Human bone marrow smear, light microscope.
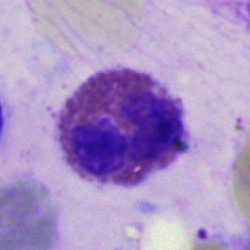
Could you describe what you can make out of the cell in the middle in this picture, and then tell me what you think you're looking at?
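A roughly round outline encloses a nucleus of dense, dark purple chromatin. The cytoplasm is granular and reddish-purple, without clear vacuoles. Cell type: eosinophil.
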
